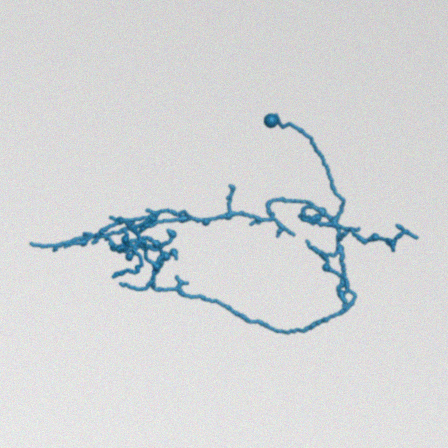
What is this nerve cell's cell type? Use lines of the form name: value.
cell type: SMP354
